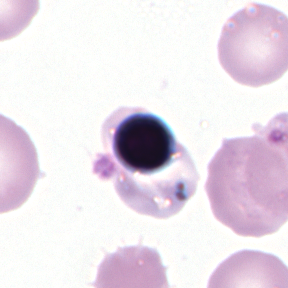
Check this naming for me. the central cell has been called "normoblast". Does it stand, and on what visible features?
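Point one, the chromatin: very dark and uniformly dense, with no visible pattern.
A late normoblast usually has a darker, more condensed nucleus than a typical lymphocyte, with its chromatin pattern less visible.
Point two, where the cytoplasm lies: the nucleus sits in the upper part of the cell with most of the cytoplasm below it, rather than inside a thin ring.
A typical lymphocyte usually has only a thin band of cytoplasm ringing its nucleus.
On both points the name normoblast fits, and typical lymphocyte does not. Point three, nucleoli: none visible. Point four, granules: none scattered in the cytoplasm.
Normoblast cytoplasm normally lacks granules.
Point five, outline: irregular rather than smoothly round, with a small purple granular fragment touching the left edge.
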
